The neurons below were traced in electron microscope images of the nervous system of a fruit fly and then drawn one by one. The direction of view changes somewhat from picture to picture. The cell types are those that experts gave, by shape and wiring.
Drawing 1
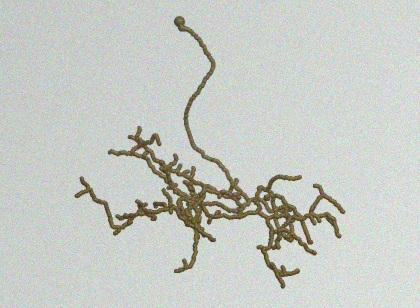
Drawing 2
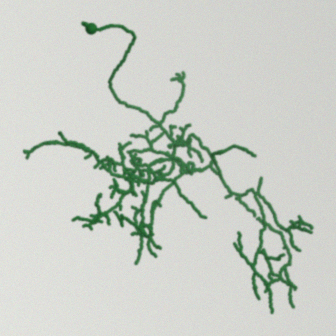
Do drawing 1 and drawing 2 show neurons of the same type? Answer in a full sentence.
They are of the same cell type.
